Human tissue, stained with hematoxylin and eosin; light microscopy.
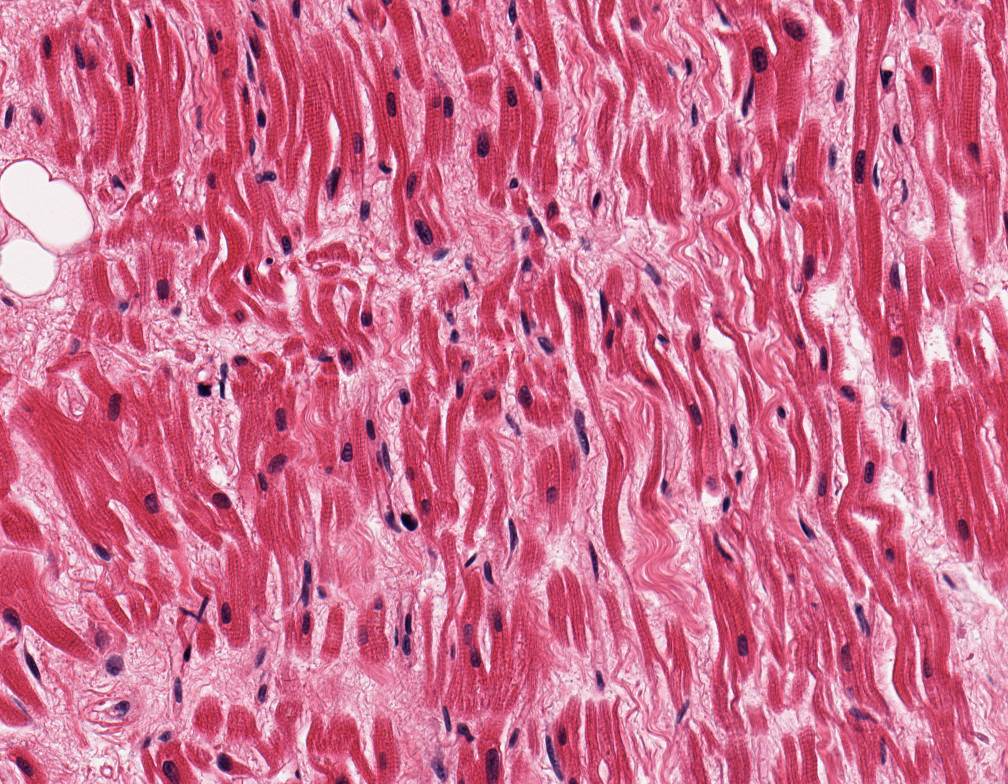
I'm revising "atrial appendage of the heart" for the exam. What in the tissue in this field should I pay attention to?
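This field is from the atrial appendage of the heart. The muscle fibres branch and join their neighbours, and their cytoplasm is stained deep red.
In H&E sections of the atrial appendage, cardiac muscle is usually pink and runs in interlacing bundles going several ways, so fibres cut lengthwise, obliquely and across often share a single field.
The red-stained muscle fits that picture, but the mixture of directions does not appear here: the fibres run mainly from top to bottom across the whole field. Between the fibres lies pale pink loose connective tissue with scattered small, dark, elongated nuclei.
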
